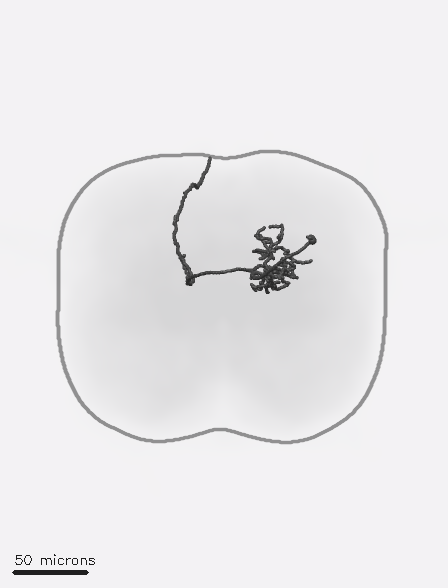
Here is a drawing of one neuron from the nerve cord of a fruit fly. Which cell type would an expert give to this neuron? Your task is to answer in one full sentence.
This neuron is assigned to the cell type AN07B089.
